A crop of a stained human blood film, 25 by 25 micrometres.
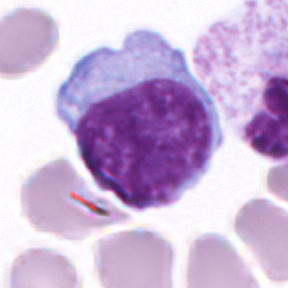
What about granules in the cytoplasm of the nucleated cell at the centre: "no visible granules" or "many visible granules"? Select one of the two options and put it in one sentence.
There are no visible granules in its cytoplasm.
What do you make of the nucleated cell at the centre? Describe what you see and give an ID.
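Outline irregular, with rounded bulges along the upper edge. Nucleus off-centre toward the lower right, about 12 micrometres across. Cytoplasm pale greyish blue, a broad crescent on the upper left and only a thin rim elsewhere. This is a plasma cell.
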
